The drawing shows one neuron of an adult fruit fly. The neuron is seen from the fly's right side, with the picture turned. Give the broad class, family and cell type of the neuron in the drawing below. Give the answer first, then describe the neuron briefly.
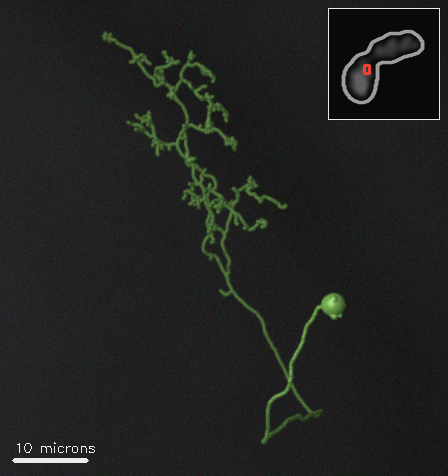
Its broad class is optic-lobe intrinsic neuron. Its family is Cm. It is of cell type Cm2. From top to bottom in the picture it spans about 55 microns. The picture shows dozens of branch ends.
